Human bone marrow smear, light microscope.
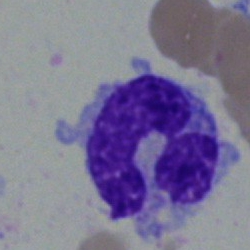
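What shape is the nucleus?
A thick horseshoe bent around a small pale central space, with its gap at the bottom.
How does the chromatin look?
Dark purple and coarsely clumped.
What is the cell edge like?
Ragged, with pale cytoplasmic projections, most marked on the left.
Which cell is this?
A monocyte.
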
